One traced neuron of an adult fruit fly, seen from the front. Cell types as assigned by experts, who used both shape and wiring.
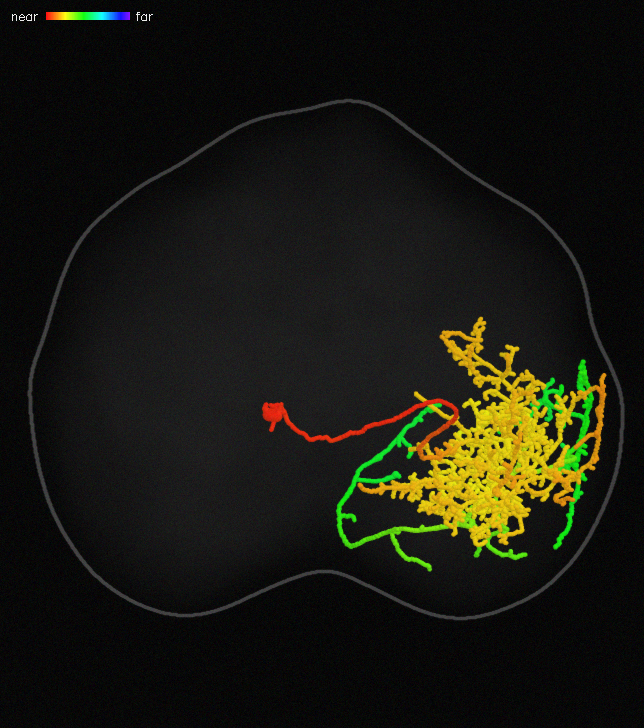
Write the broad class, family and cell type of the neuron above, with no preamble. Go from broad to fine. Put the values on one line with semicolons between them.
nerve-cord intrinsic neuron; hemilineage 01A; IN01A007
